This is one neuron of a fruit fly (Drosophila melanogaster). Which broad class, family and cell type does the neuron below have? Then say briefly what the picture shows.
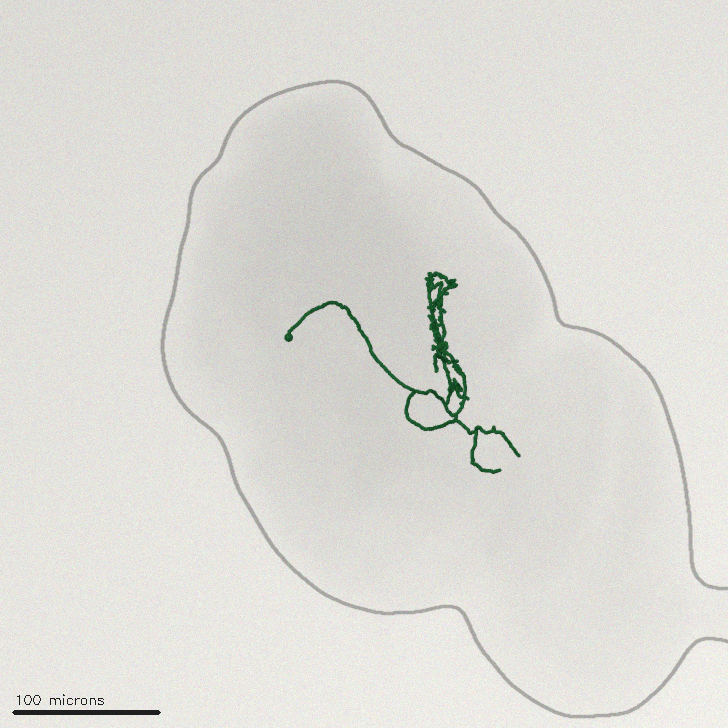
Its broad class is central-brain intrinsic neuron. Its family is hemilineage AOTUv1_ventral. Its cell type is PS038. The cell body can be seen in the middle of the picture. By the scale bar it is about 160 microns wide in this view.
